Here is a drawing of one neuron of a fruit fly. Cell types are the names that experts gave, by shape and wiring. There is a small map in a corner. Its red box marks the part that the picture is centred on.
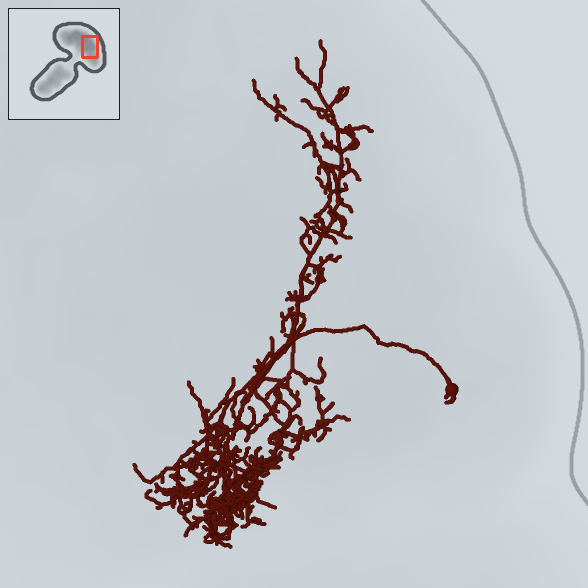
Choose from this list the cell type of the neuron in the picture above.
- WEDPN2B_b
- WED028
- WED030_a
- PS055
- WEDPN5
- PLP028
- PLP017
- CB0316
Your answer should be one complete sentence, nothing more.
As its cell type, this neuron has WEDPN5.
